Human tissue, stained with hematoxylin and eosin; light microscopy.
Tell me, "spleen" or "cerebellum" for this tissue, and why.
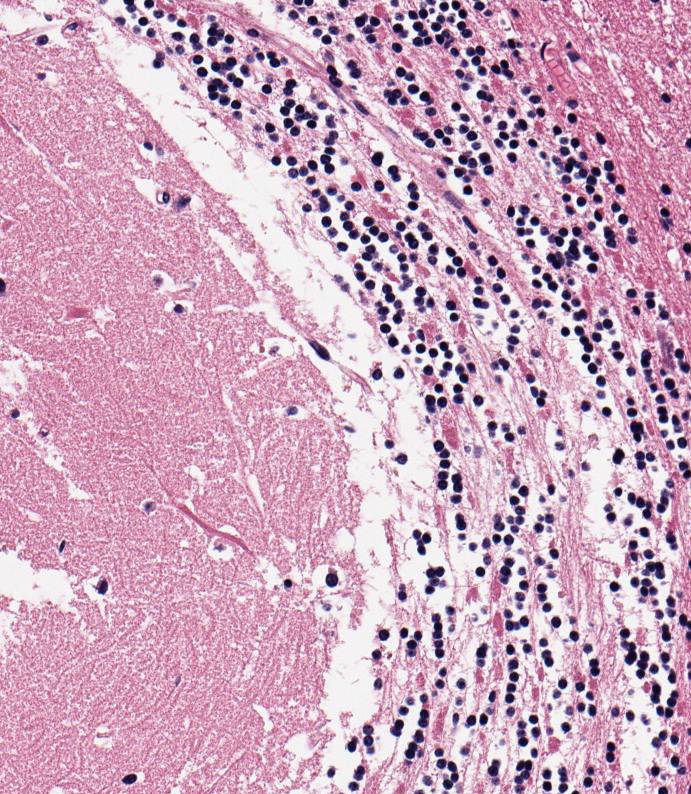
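This is cerebellum, not spleen. Deciding is the right-hand band, densely packed with small, round, very dark nuclei with little visible cytoplasm.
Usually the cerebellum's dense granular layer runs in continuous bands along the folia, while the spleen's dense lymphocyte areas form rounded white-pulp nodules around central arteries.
Left of the diagonal lies pale pink, finely granular, fibrillar tissue, sparsely nucleated.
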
